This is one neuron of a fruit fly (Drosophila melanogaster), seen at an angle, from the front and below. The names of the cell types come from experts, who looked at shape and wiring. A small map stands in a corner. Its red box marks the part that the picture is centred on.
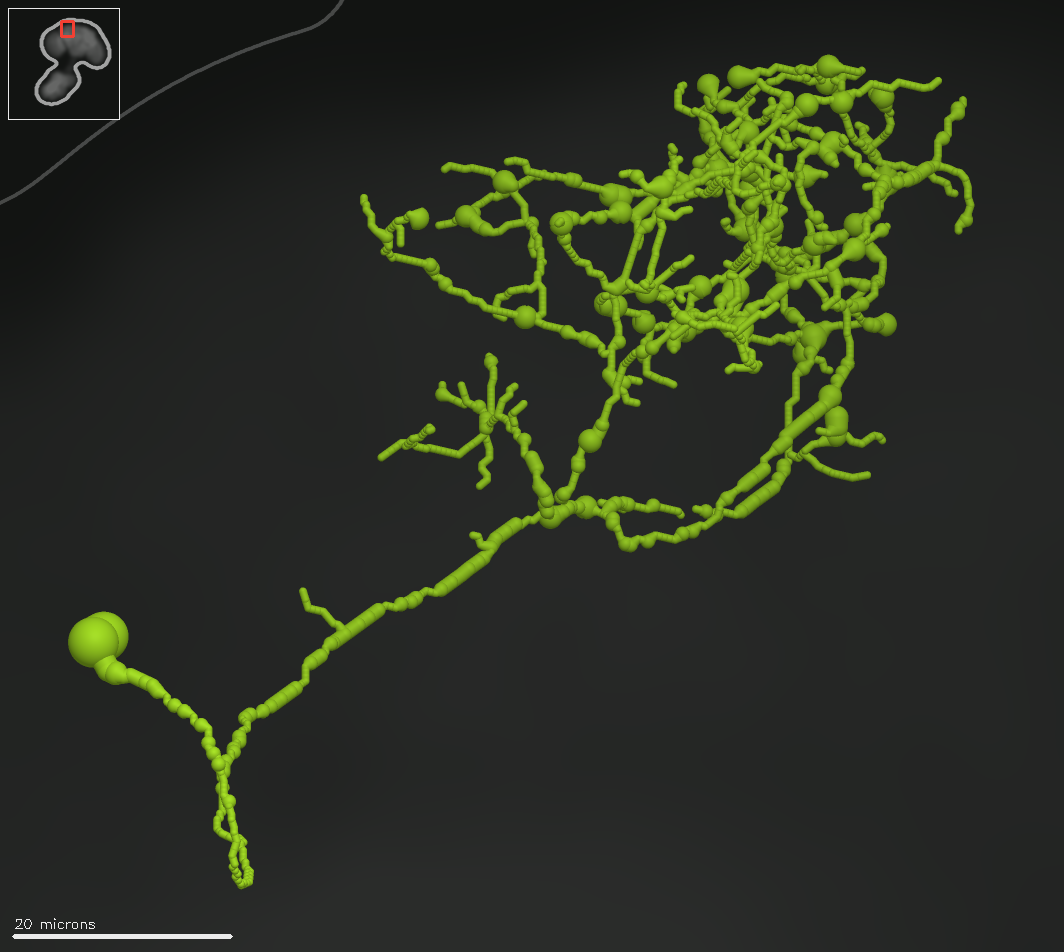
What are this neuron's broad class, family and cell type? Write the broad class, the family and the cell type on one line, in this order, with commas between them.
central-brain intrinsic neuron, hemilineage SLPal3_and_SLPal4_dorsal, CB1179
